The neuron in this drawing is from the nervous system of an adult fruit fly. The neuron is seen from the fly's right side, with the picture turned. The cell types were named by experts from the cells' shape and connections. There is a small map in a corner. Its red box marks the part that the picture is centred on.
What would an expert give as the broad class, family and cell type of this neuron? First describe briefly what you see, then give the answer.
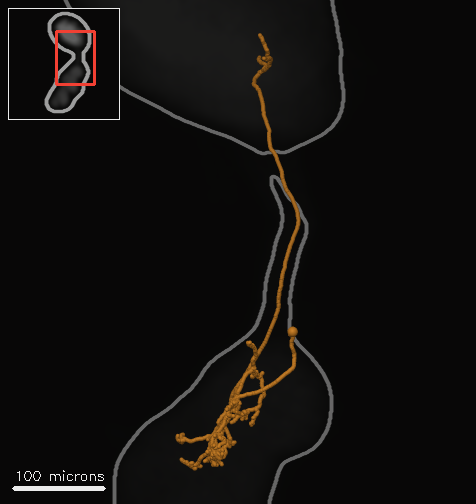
By the scale bar it is about 500 microns tall in this view. As drawn here it is more than twice as tall as it is wide. This is an ascending neuron. Its family is hemilineage 07B. The cell type is AN07B070.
